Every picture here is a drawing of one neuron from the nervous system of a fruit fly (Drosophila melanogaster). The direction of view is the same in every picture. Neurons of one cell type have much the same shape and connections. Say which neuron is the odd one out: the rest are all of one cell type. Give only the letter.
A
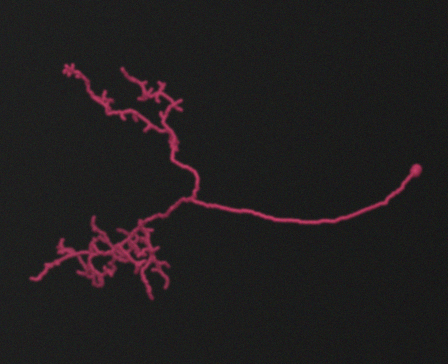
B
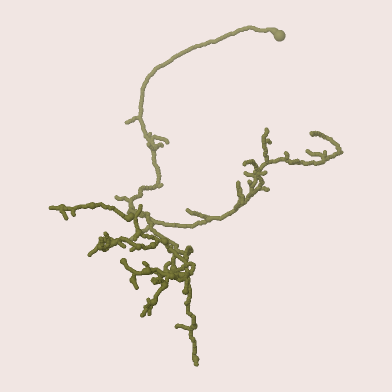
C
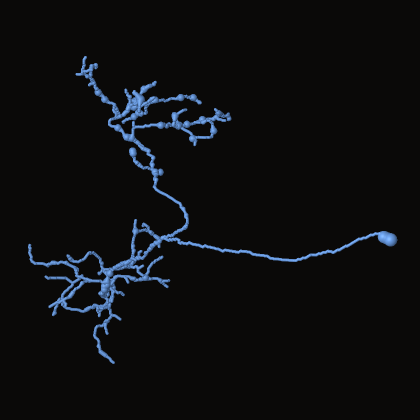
B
